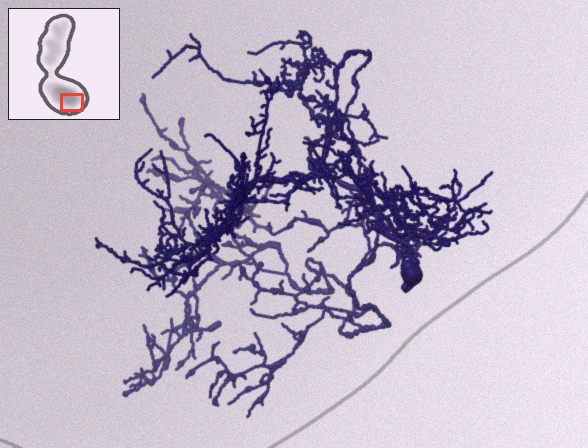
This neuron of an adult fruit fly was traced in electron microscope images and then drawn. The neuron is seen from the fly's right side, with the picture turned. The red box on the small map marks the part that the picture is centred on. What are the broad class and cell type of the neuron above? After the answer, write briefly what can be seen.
It is a central-brain intrinsic neuron. The cell type is AVLP032. More than a hundred branch ends can be seen. In this view it is about as wide as it is tall.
